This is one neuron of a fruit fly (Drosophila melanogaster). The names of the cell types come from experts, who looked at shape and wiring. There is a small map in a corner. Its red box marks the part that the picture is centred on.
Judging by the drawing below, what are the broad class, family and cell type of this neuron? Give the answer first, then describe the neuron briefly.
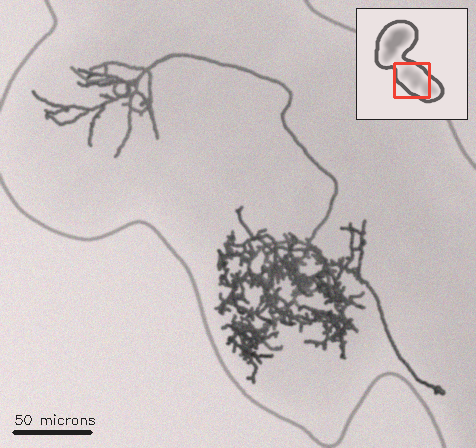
It is a nerve-cord intrinsic neuron. Its family is hemilineage 03A. Its cell type is IN03A005. The cell body is at the lower right of the picture. By the scale bar it is about 250 microns wide in this view. The picture shows dozens of branch ends.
